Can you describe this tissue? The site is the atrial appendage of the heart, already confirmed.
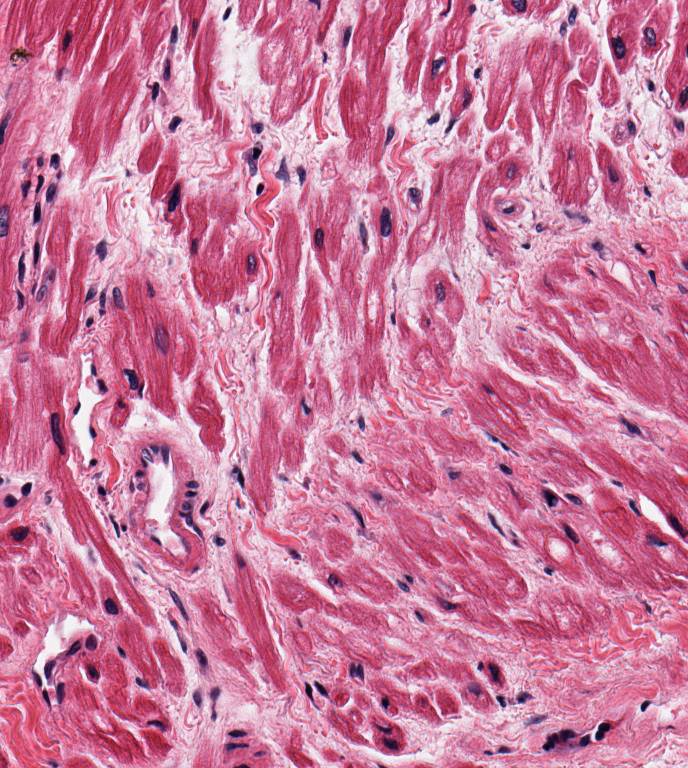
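First, direction: muscle fibres run roughly vertically in the upper left half and sweep diagonally, cut obliquely, in the lower right half. Second, staining: cell cytoplasm deeply pink and eosinophilic. Third, a small blood vessel with an open lumen, left middle. Fourth, fat cells: none anywhere.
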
